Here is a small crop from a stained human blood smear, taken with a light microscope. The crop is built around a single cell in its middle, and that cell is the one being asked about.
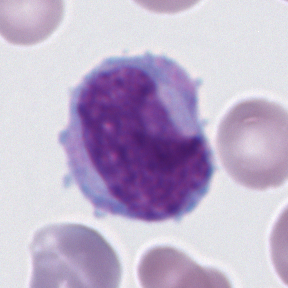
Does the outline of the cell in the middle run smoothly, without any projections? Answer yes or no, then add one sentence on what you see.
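No. Small fine blebs project from the cell surface around much of its edge.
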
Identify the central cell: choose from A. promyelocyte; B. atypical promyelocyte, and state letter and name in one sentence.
The middle cell of the crop is an atypical promyelocyte; accordingly, option B is correct.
